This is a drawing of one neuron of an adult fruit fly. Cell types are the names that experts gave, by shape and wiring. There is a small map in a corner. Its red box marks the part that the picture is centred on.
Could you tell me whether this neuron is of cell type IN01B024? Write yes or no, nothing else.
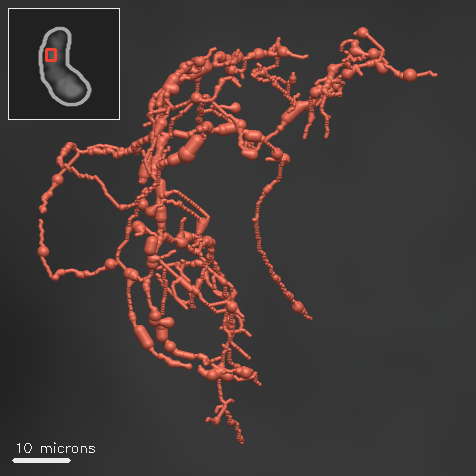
yes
